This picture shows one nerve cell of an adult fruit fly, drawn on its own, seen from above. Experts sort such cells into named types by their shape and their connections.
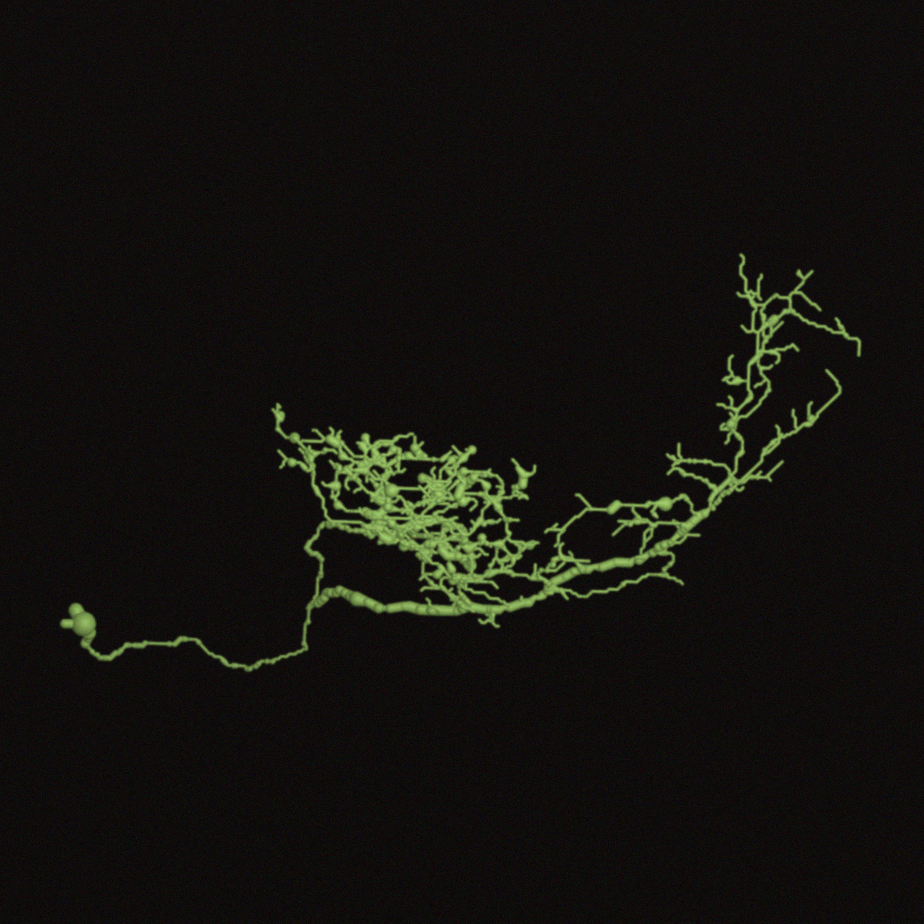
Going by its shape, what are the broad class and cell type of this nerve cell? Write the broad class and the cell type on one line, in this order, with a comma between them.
central-brain intrinsic neuron, SLP387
